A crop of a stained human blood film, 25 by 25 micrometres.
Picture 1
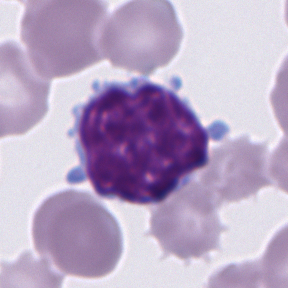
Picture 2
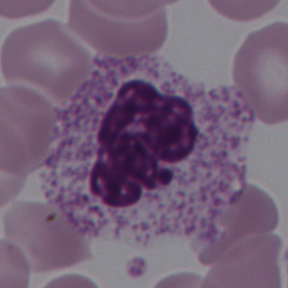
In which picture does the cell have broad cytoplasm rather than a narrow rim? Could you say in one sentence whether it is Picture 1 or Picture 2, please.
The cell in picture 2 has a broad area of cytoplasm.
